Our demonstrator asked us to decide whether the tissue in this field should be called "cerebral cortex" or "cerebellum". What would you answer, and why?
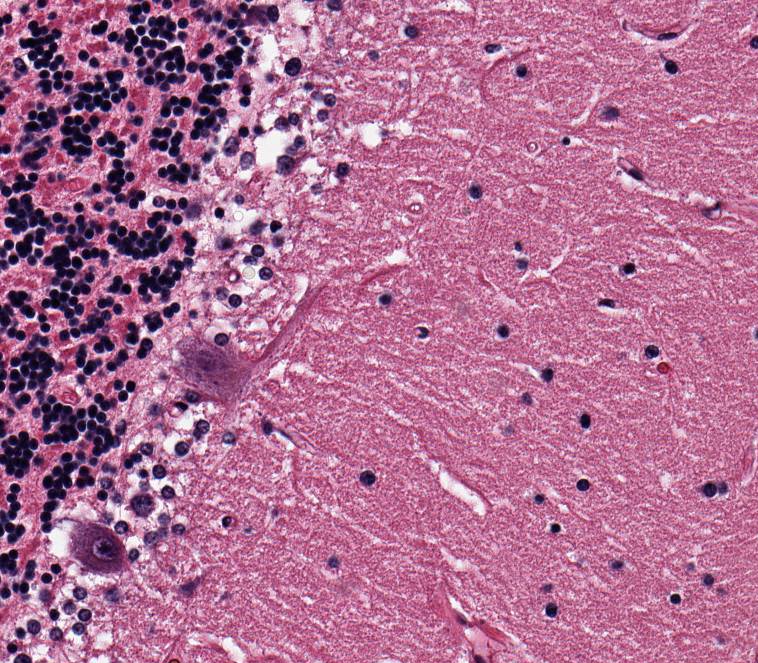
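This is cerebellum. Small, round, darkly staining nuclei packed closely together with little cytoplasm fill the left of the field, and pale pink neuropil with few cells fills the larger right part.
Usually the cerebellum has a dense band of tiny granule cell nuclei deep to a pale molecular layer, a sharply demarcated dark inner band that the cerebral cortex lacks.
At the lower left, at the edge of the dense layer, lies a large neuron with a prominent nucleolus.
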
